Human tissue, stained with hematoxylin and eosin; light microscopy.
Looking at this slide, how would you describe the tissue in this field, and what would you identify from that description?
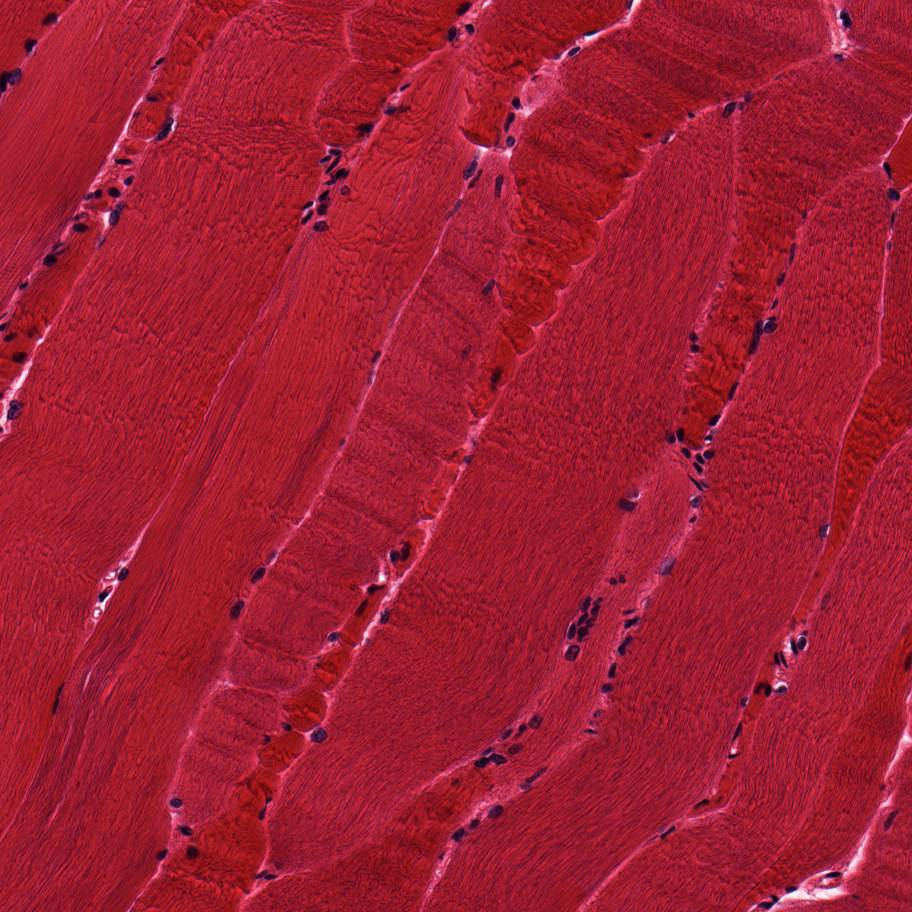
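Across the fibres, fine transverse cross-striations are visible. The fibre cytoplasm is intensely eosinophilic and deep red. The nuclei are small, dark purple and oval to elongated, lying at the fibre edges in the narrow spaces between fibres rather than in the fibre centres. The tissue is skeletal muscle.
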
